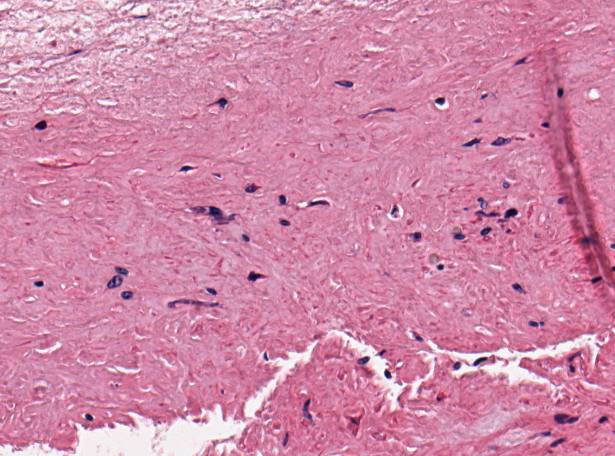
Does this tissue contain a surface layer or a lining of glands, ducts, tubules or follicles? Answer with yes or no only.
No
